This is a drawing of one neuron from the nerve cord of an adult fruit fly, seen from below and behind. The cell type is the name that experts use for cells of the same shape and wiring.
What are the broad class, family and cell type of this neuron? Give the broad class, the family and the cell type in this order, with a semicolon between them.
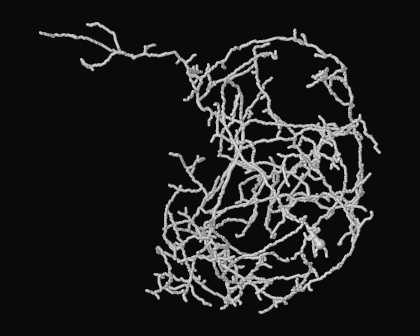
nerve-cord intrinsic neuron; hemilineage 20A.22A; IN20A.22A022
